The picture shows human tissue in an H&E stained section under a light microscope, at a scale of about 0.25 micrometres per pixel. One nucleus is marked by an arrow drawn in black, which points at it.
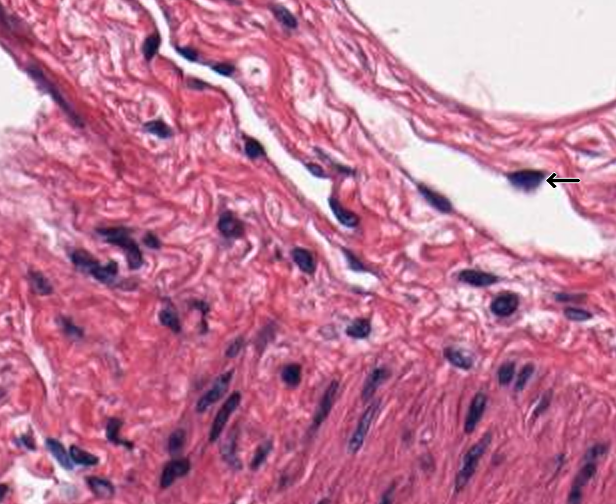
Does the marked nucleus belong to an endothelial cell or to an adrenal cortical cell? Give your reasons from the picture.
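This is an endothelial cell. The nucleus is small, dense and very dark, an almost even blue-black with no visible inner detail. The nucleus is short and dome- to triangle-shaped, with its broad side against the wall and the rest bulging into the open space. It sits alone on the inner surface of a long, empty, slit-like lumen, with wavy pink fibres directly behind it. Almost no cytoplasm can be told apart around the nucleus; at most a thin pink line runs along the lumen edge.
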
